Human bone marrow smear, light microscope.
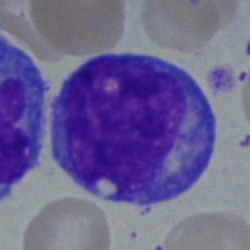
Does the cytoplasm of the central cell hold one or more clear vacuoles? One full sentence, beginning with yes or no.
Yes, the cytoplasm of this cell holds one or more clear vacuoles.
